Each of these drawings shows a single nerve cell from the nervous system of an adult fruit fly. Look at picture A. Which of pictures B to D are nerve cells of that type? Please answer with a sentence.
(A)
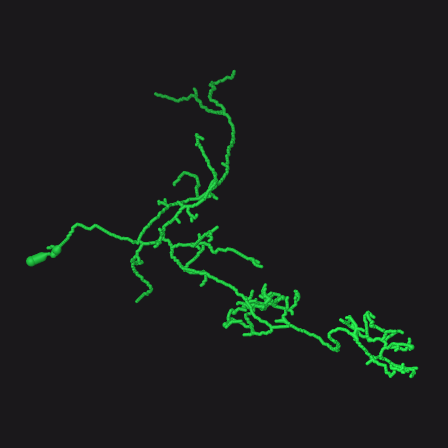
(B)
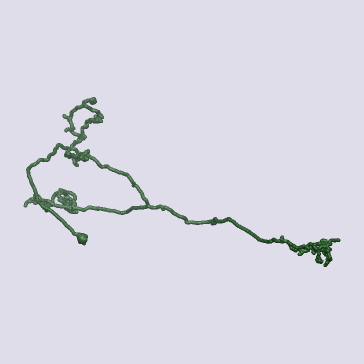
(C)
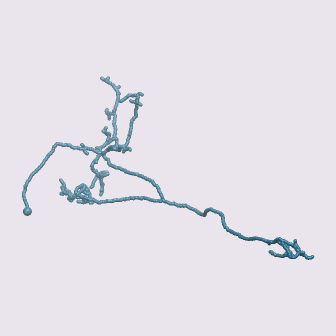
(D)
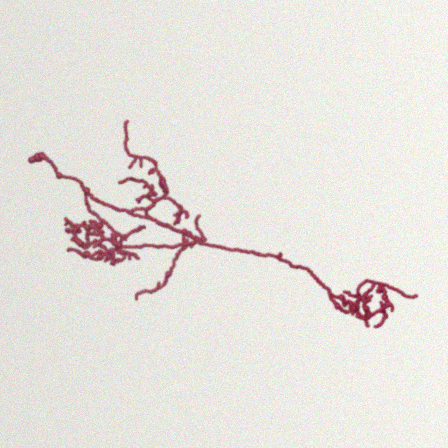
None of them is of the same cell type.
